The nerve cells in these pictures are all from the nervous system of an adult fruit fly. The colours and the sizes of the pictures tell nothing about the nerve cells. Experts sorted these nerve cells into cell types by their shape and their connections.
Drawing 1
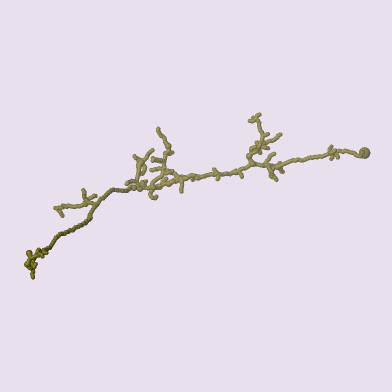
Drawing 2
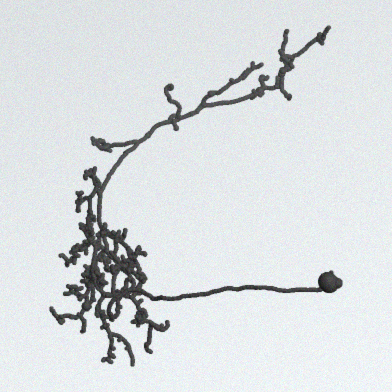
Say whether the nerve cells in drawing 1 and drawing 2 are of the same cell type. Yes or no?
no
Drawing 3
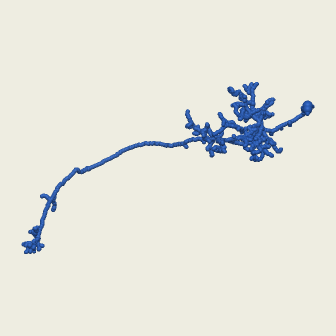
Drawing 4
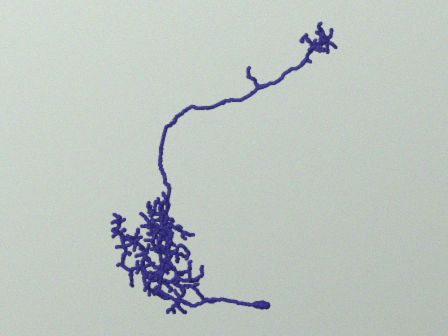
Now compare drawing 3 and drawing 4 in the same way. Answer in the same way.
yes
